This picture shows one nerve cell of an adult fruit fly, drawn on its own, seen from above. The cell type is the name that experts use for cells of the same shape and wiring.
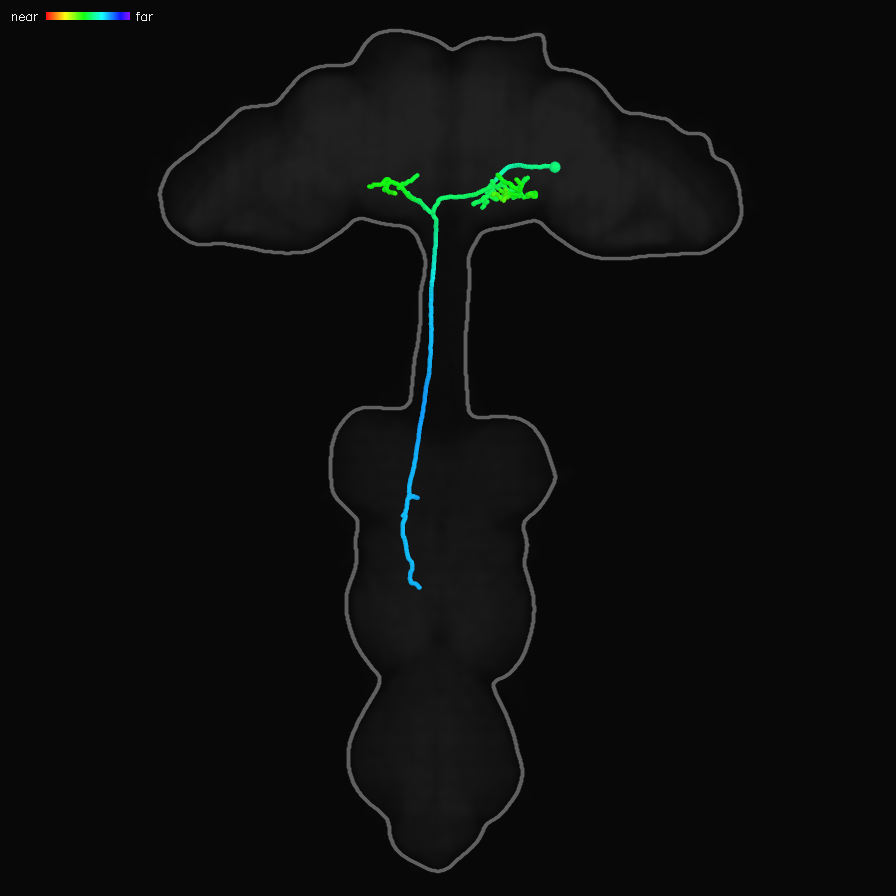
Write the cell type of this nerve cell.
DNge126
